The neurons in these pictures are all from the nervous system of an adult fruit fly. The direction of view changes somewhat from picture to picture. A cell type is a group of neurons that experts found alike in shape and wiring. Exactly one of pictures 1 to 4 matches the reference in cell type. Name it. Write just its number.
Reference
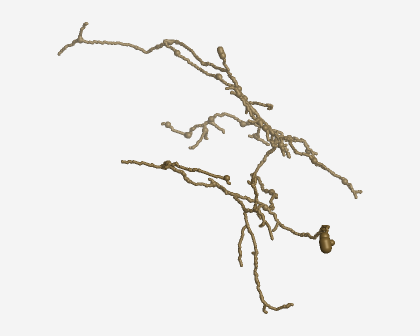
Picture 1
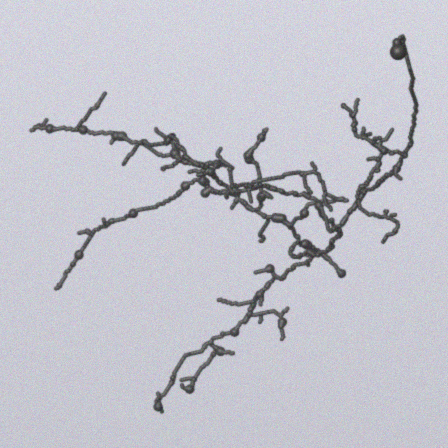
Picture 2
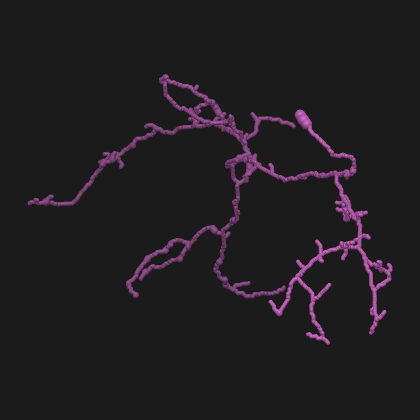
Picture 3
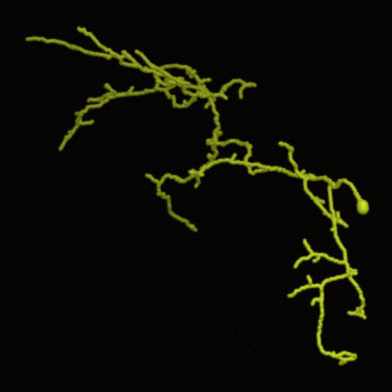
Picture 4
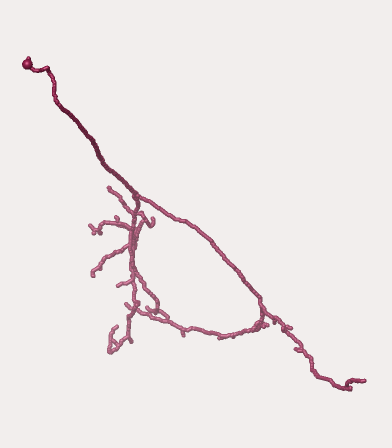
1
